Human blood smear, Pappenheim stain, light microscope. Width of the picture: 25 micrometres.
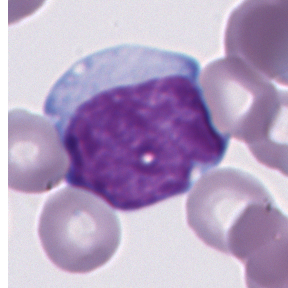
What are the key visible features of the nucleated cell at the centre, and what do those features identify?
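The cytoplasm is pale blue and contains no visible granules. The nucleus has an irregular, angular outline, and its chromatin is finely textured rather than gathered into coarse dark blocks. The cell is a myeloblast.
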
